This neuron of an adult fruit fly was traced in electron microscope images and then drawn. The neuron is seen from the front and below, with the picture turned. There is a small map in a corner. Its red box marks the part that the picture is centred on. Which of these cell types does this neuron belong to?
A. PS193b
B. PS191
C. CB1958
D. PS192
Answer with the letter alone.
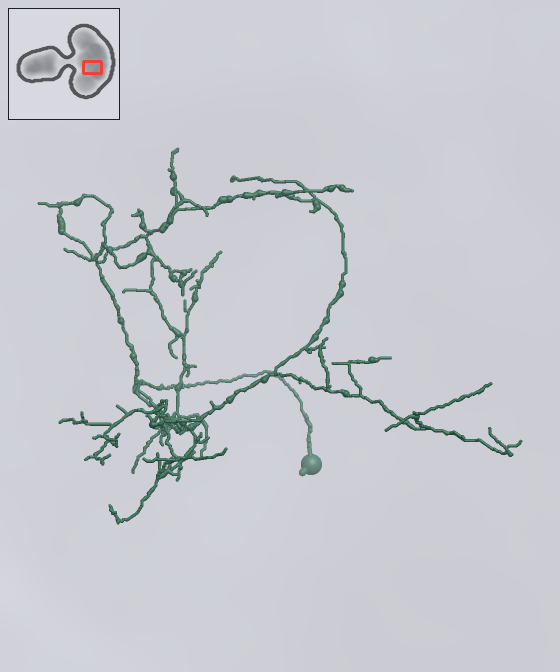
D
